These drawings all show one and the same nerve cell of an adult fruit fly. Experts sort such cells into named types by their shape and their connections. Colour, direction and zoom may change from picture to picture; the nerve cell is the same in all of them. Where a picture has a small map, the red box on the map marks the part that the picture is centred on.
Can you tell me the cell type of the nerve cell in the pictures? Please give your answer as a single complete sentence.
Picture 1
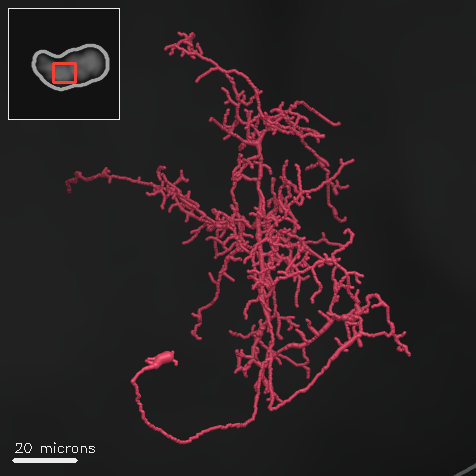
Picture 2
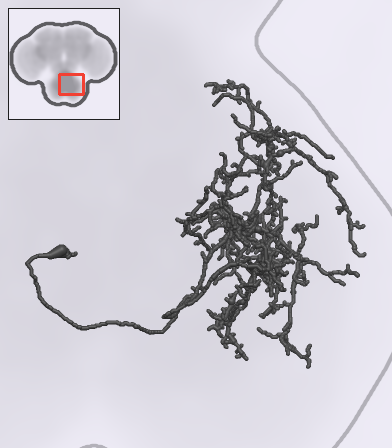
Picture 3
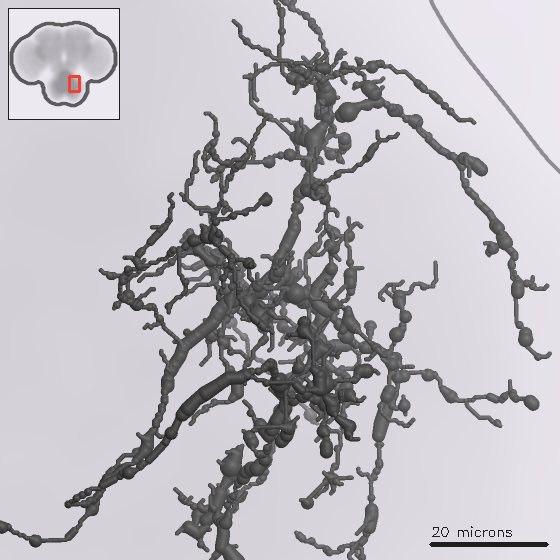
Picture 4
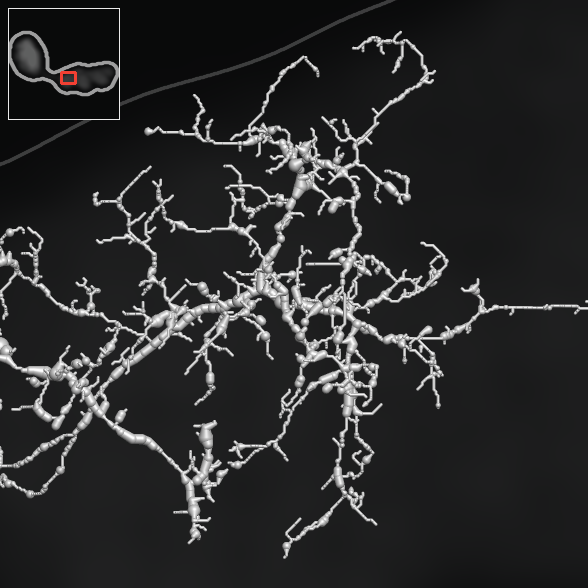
The cell type given to this nerve cell is IN01A030.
